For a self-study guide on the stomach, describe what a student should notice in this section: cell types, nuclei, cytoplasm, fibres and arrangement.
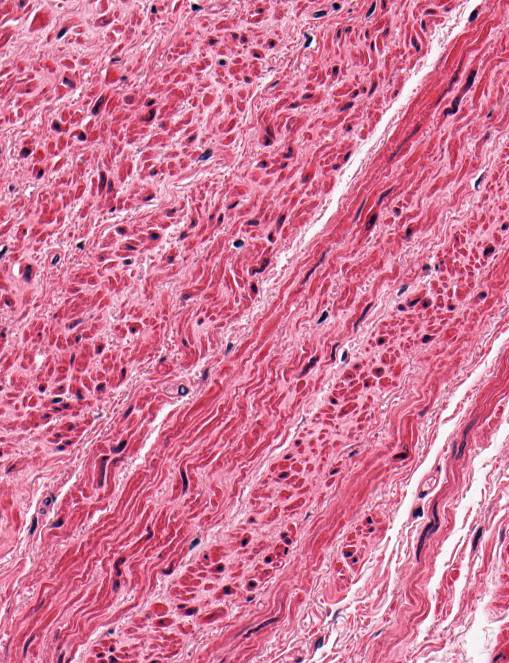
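In the longitudinally cut fibres, notice the nuclei: elongated, slender and dark blue, lying parallel to the fibres. Narrow white clefts also run parallel to the muscle fibres, mostly in the right half of the field. Between the muscle bundles you won't find any fat cells, and there is no epithelium anywhere in the field.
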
